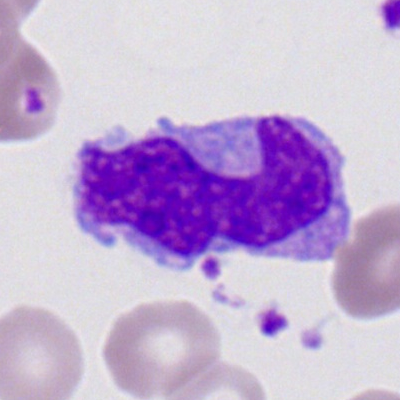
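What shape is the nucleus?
Folded, with a deep indentation opening toward the top of the cell.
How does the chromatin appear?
Mottled: dark purple scattered with small paler spots.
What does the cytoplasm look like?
Pale greyish blue, widest inside the nuclear indentation in the upper part of the cell.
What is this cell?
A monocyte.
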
